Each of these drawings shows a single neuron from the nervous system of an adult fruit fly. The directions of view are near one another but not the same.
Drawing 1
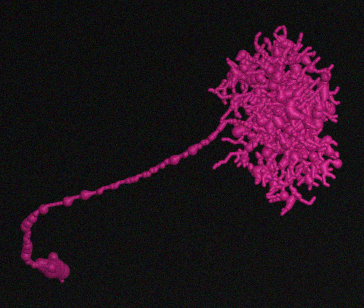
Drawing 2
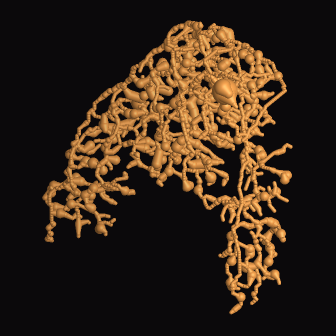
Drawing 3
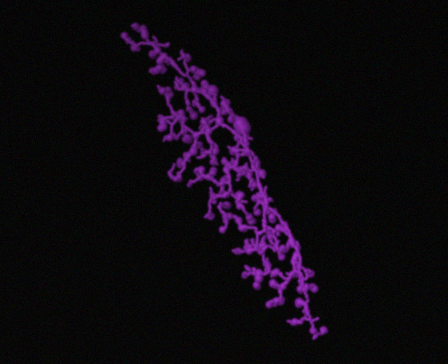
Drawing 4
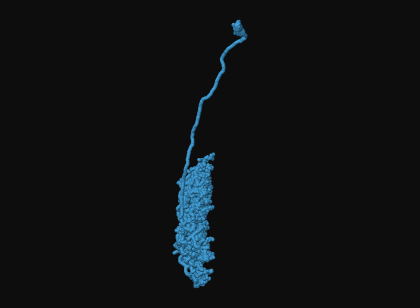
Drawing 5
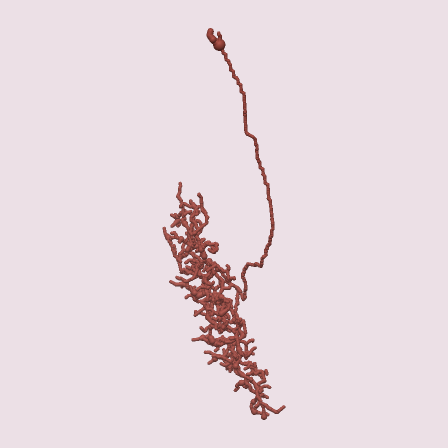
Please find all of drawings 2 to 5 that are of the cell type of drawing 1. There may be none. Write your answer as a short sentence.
None of them is of the same cell type.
